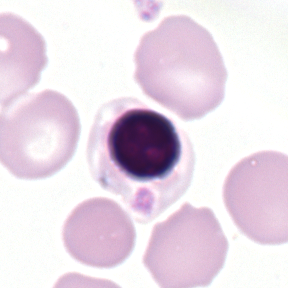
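Normoblast, blood smear. The nucleus lies toward the upper right of the cell, leaving a wider band of cytoplasm below and to the left. No nucleoli are seen in the nucleus. The cytoplasm is very pale, nearly colourless rather than blue, and free of granules.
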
